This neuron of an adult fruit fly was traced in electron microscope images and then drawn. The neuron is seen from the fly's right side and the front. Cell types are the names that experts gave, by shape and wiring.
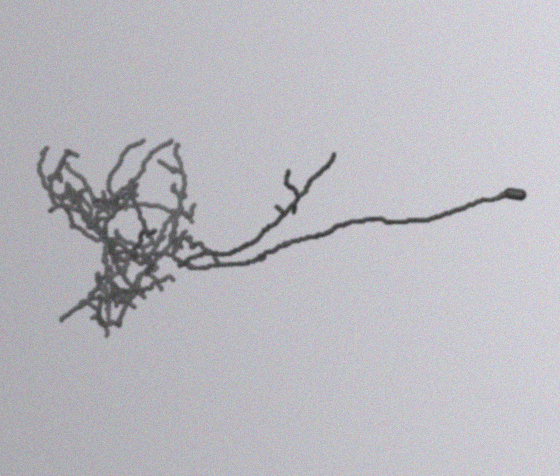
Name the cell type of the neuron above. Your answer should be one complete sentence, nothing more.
Of the cell type WED042 is this neuron.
